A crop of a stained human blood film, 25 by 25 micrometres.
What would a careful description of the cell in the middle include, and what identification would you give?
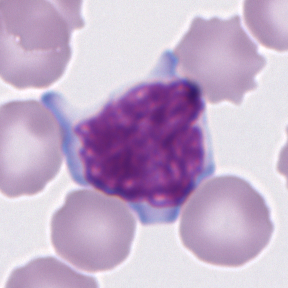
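Irregular and angular rather than round, the cell outline surrounds a single unlobed nucleus whose edge is likewise irregular and somewhat angular. Its chromatin is dark purple and coarsely clumped. Cytoplasm is scant, forming only a narrow rim around most of the nucleus. It is a typical lymphocyte.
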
